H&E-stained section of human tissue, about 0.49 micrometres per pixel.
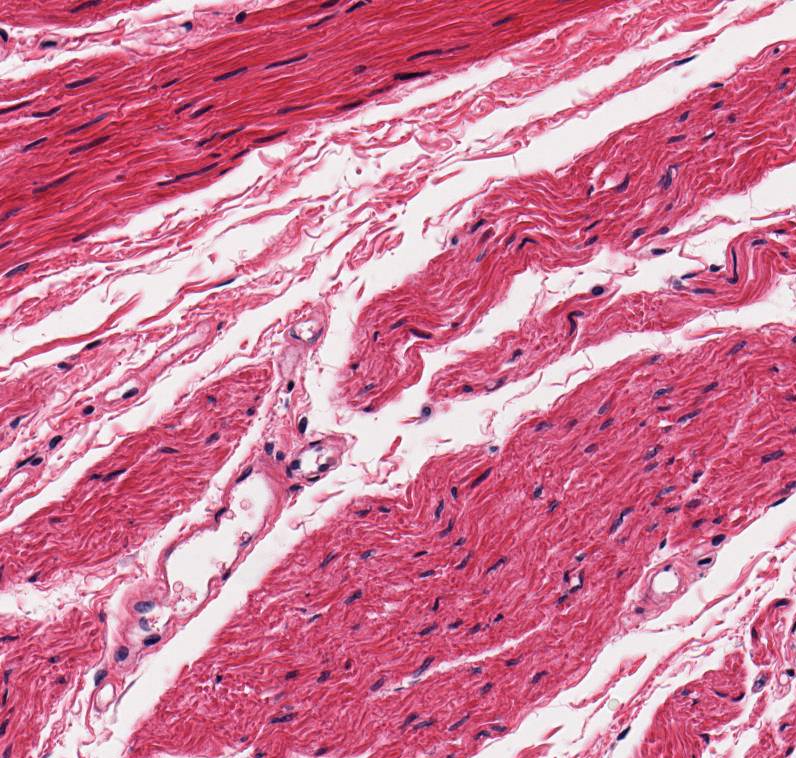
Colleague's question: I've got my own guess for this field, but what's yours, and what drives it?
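The answer is smooth muscle, arranged in bundles that run diagonally from lower left to upper right. In the top-left bundle the nuclei are elongated and cigar-shaped, lying parallel to the fibres, and the cytoplasm stains a deep eosinophilic pink-red.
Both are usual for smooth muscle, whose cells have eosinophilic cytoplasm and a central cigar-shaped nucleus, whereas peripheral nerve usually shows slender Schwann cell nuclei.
The smaller bundle just right of centre follows a wavy, undulating course.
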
